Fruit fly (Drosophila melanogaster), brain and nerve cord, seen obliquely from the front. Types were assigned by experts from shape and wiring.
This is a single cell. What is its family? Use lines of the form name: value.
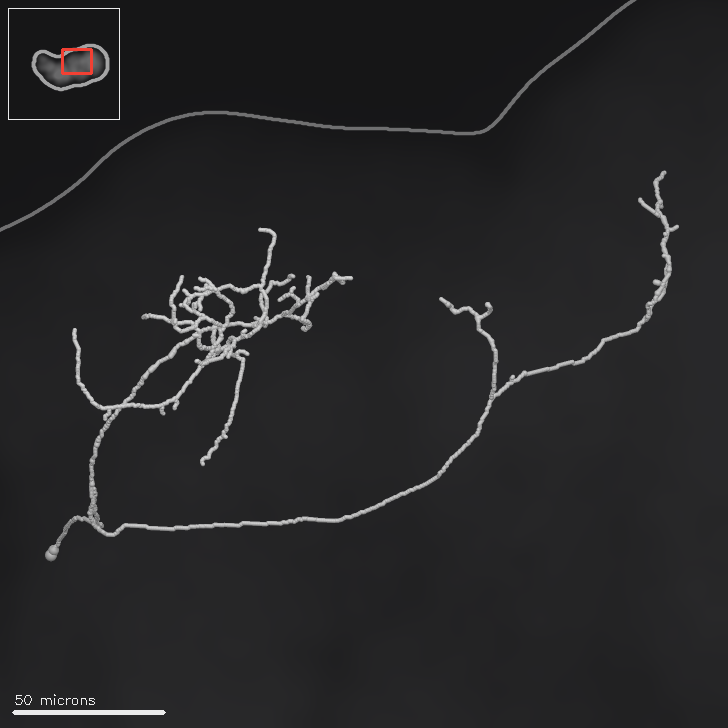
family: hemilineage VLPl&p1_posterior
